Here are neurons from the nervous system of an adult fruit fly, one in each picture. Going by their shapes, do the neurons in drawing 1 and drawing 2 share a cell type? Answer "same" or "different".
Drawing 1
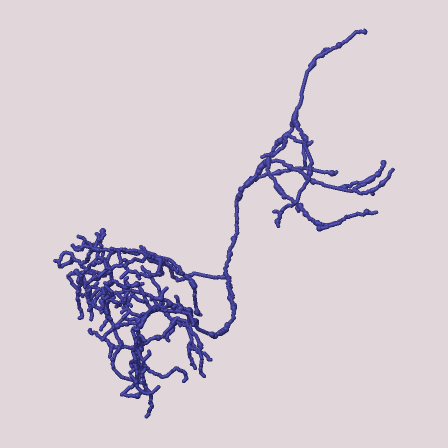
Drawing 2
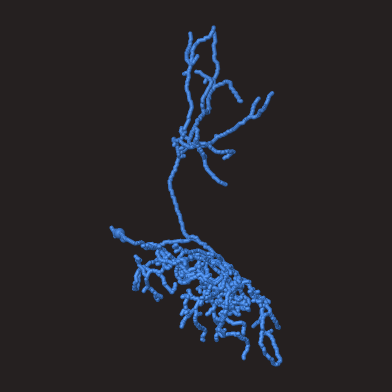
same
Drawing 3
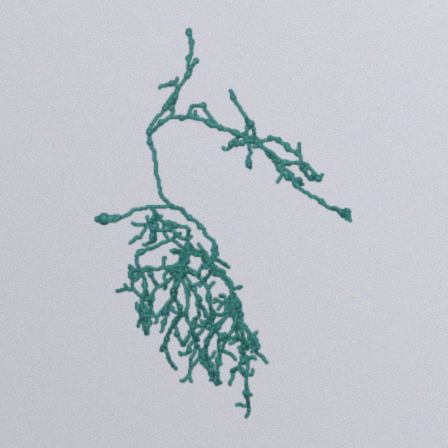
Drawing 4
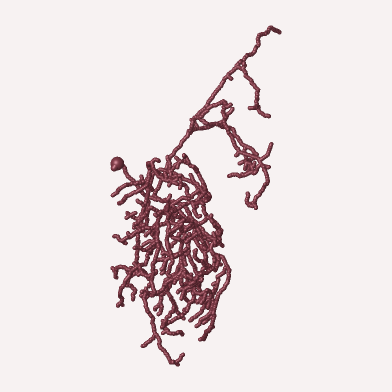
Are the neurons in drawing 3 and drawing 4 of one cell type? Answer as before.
different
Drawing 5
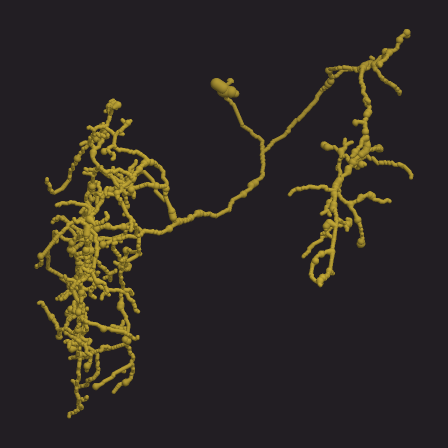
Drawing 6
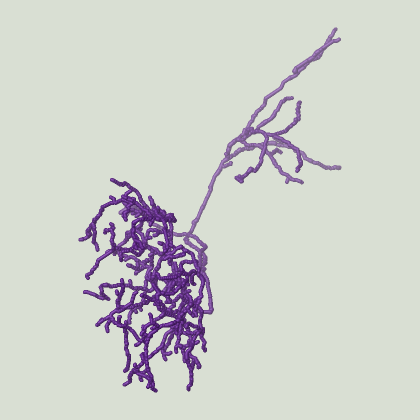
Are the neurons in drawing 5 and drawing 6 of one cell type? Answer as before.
different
